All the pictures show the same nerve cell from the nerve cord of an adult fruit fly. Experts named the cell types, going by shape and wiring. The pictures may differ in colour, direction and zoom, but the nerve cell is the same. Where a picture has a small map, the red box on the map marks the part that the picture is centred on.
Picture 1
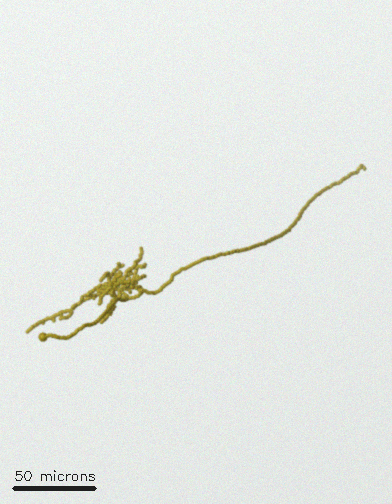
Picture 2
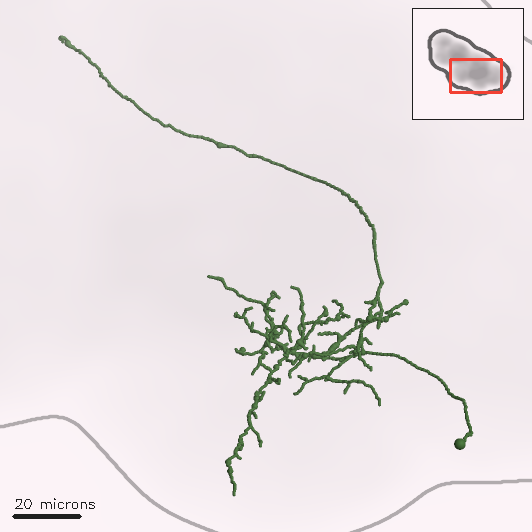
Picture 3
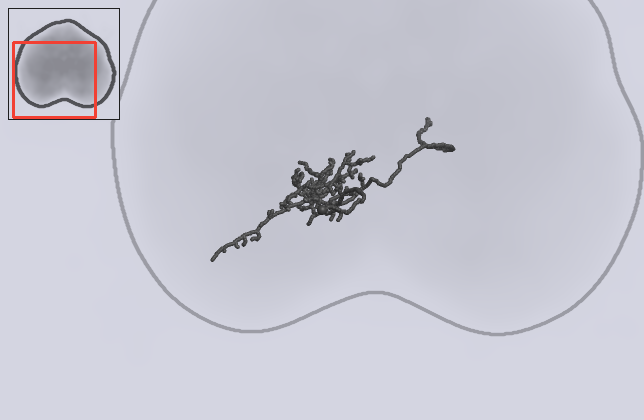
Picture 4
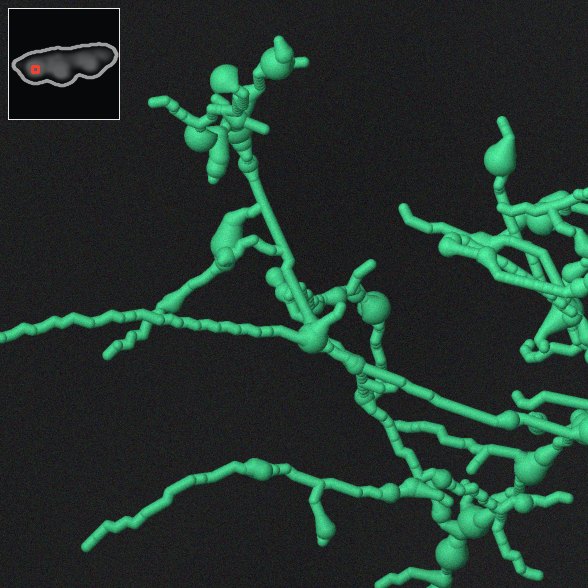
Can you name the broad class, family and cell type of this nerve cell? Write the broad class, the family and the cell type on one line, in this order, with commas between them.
nerve-cord intrinsic neuron, hemilineage 10B, IN10B059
